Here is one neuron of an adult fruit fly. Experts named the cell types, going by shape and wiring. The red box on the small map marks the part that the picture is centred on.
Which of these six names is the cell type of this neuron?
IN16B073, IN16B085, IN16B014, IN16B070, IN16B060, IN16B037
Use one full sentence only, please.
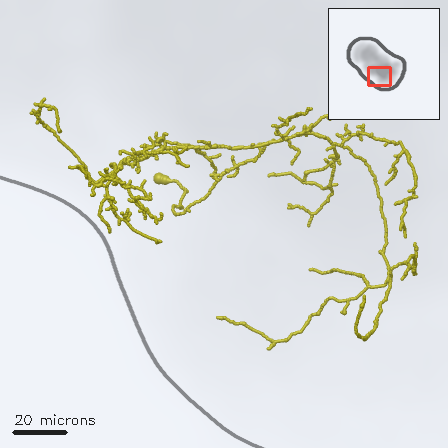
It is the cell type IN16B060 to which this neuron belongs.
